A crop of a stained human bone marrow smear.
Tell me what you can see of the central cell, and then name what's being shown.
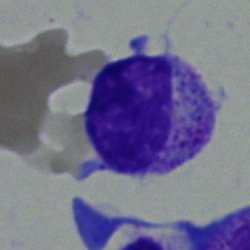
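Roughly round cell, with the nucleus taking up the left part and the cytoplasm left over as a band on the right. Where the nucleus meets that band, its border runs fairly straight, and no nucleoli show. It's a myelocyte.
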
